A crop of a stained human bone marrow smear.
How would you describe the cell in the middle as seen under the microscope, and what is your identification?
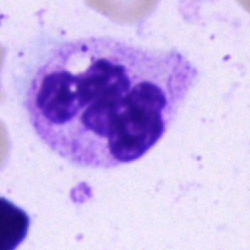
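Cell roughly oval, wider than tall. Cytoplasm: fine purple granules, scattered throughout. Nucleus: no nucleoli visible; one clear round vacuole at its upper left edge. Segmented neutrophil.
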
